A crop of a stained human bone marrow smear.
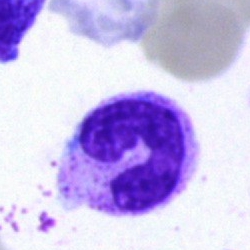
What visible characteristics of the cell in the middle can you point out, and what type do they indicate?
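Its nucleus is deeply indented into a curved horseshoe, and the indentation opens toward the lower left. The cytoplasm is pale pinkish-lilac, with fine violet granules scattered through it. It's a band neutrophil.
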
